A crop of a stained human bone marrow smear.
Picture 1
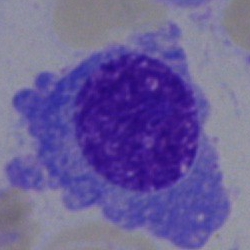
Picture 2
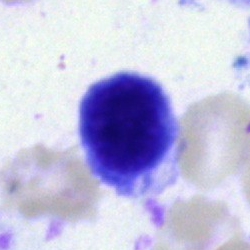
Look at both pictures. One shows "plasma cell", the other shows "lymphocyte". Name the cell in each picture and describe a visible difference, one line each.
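In picture 1 we see a plasma cell: The cytoplasm is abundant, forming a wide rim on the left and lower sides.
In picture 2 we see a lymphocyte: A scant rim of cytoplasm is seen mainly along the lower edge of the cell.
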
